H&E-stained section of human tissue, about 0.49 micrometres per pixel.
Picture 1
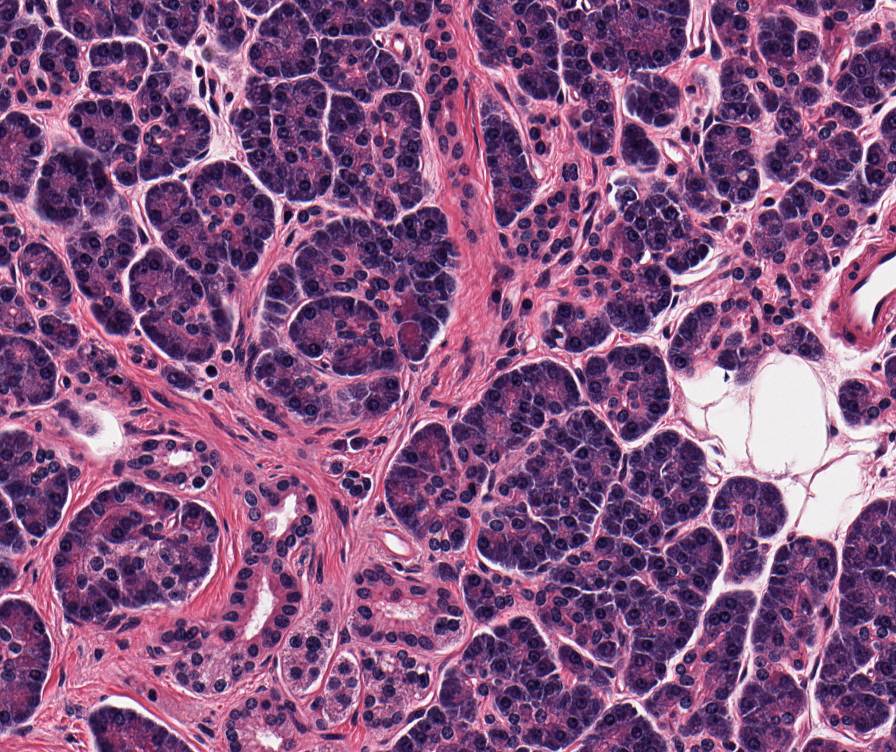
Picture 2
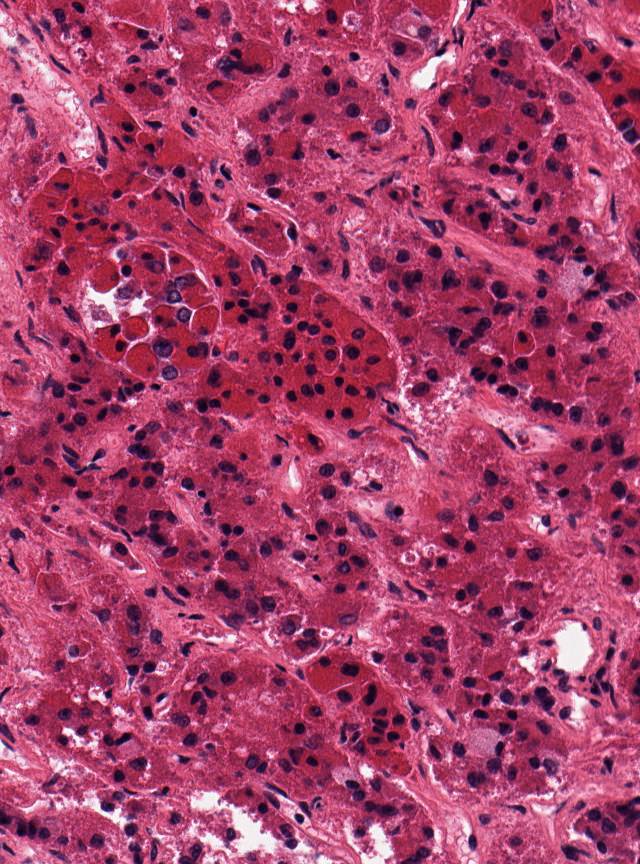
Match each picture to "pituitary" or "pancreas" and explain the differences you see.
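Pancreas: picture 1. Pituitary: picture 2. Picture 1: rounded clusters of acini grouped into lobules by pink fibrous septa; broadest septum runs from upper centre toward lower left. Acinar cells: round basal nuclei, deep purple basal cytoplasm, paler granular pink cytoplasm toward the centre of each acinus. Septal stroma: wavy eosinophilic collagen fibres, scattered spindle-shaped nuclei. Small group of empty-looking adipocytes at middle right. Picture 2: polygonal cells in nests and trabeculae throughout, separated by bands of pink fibrous stroma. Upper left: small cell cluster with crisp outlines around a small clear space. No fat cells in picture 2.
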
